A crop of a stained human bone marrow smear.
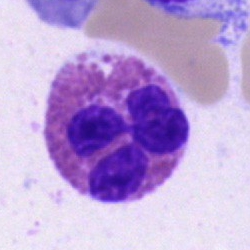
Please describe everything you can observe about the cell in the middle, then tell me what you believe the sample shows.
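Look first at the outline: it is round and smooth. Now the chromatin, which is dense and dark purple. Coarse, round, pinkish-purple granules pack the cytoplasm. Near the top of the cell, there is a small clear gap among those granules. This cell is an eosinophil.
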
